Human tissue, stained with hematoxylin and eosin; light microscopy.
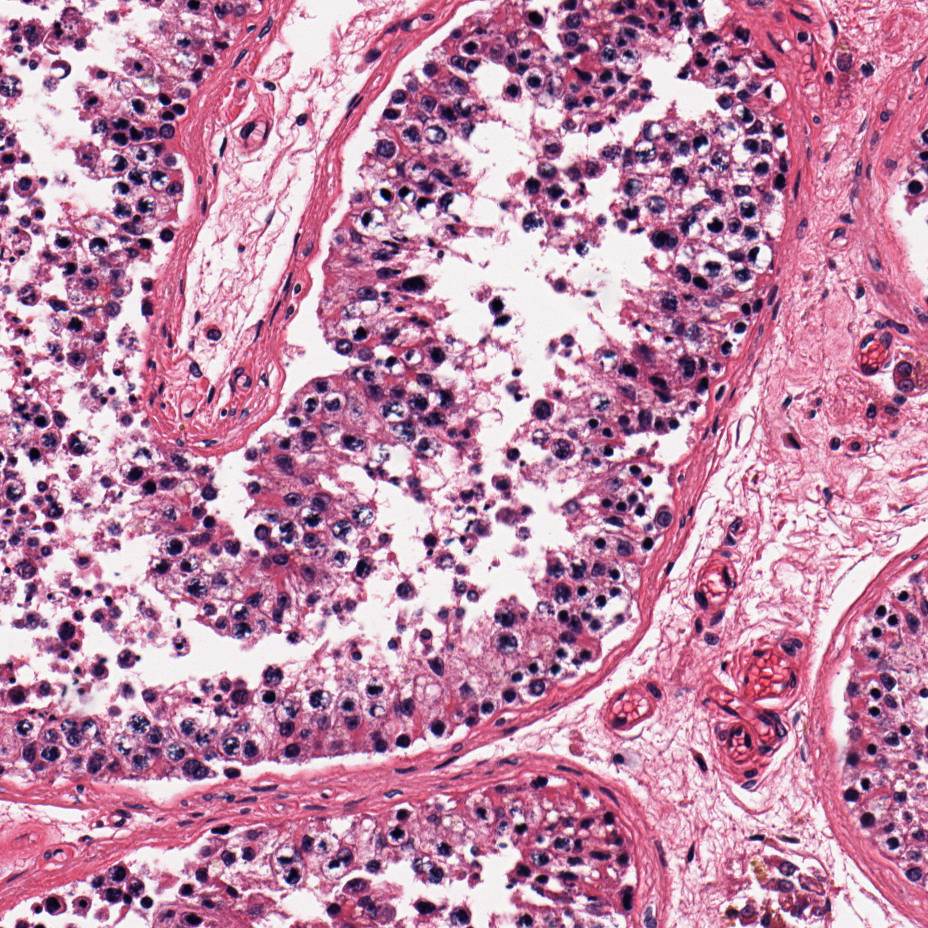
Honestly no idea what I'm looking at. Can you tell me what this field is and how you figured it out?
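Seminiferous tubule, mostly. Each has a thin band of pink lamellar tissue with flattened, elongated nuclei around a stratified epithelium several cells thick, of rounded cells with dark round nuclei.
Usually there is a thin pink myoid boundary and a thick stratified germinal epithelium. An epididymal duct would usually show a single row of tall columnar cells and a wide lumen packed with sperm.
Here the tubule centres are irregular white spaces holding detached cells and wispy pale pink material.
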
